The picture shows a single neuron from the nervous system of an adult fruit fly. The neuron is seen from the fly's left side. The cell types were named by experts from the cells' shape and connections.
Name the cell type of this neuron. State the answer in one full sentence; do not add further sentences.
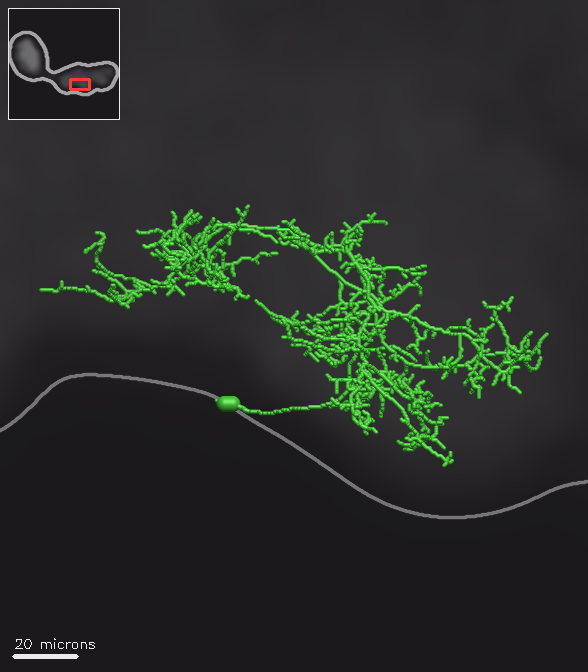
To the cell type IN00A031 belongs this neuron.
